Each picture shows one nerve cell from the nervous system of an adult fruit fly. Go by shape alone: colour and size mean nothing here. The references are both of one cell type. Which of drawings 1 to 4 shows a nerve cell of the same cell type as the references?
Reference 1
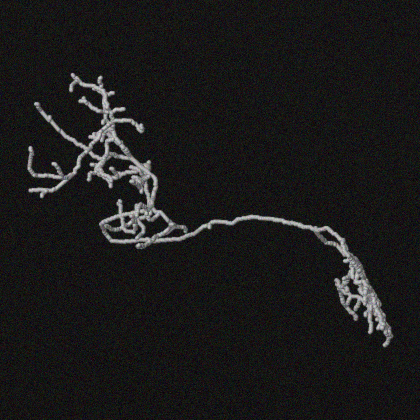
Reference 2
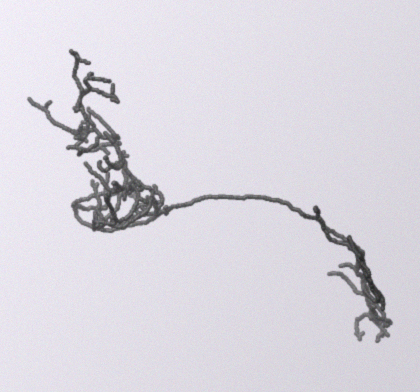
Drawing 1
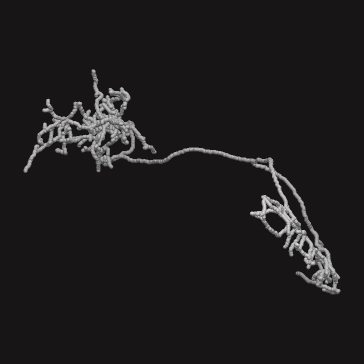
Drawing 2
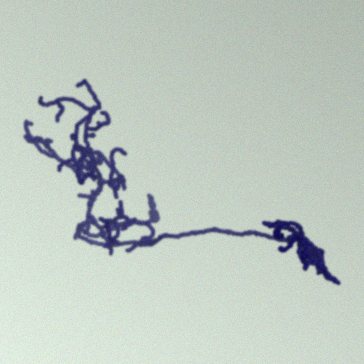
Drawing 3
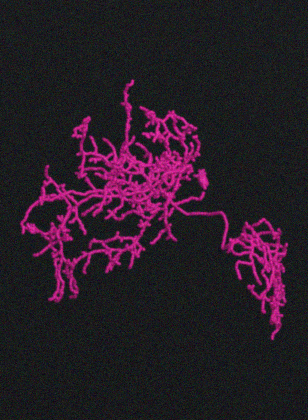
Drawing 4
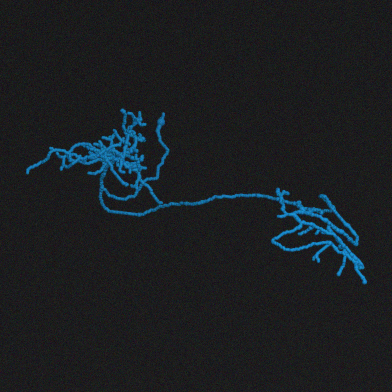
Drawing 2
